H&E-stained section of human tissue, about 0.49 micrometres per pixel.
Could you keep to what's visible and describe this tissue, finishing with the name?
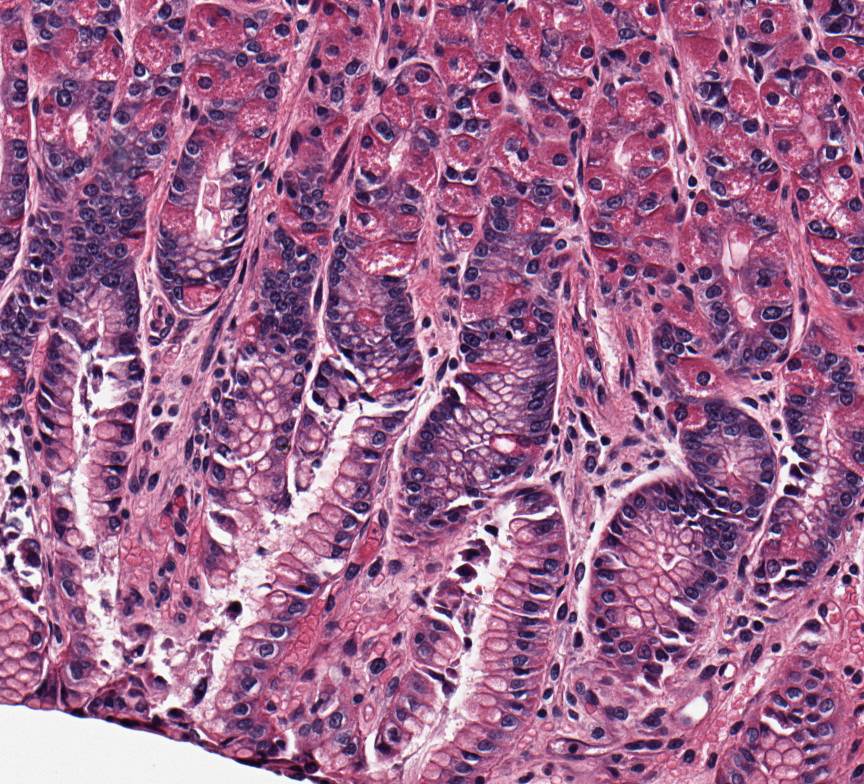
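Lower-half pits are lined by tall columnar cells: apical cytoplasm pale, finely vacuolated with mucin; nuclei dark, oval, basal. Upper glands consist largely of large rounded cells with bright pink granular cytoplasm and round central nuclei. Between pits and glands, a band of smaller cells with crowded dark nuclei is clearest on the left. This is stomach.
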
